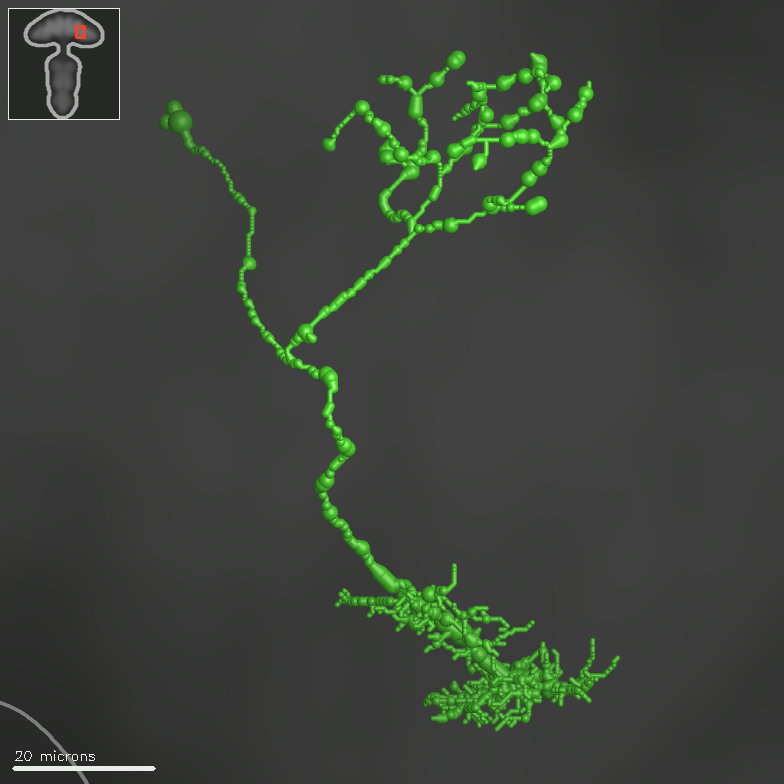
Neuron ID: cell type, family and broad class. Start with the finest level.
LC17; hemilineage VPNv1; visual projection neuron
